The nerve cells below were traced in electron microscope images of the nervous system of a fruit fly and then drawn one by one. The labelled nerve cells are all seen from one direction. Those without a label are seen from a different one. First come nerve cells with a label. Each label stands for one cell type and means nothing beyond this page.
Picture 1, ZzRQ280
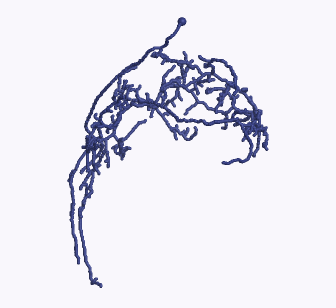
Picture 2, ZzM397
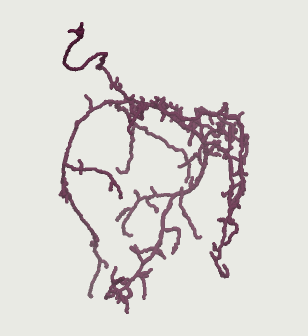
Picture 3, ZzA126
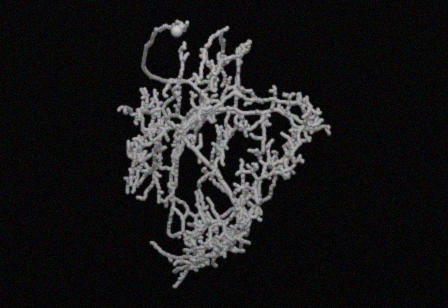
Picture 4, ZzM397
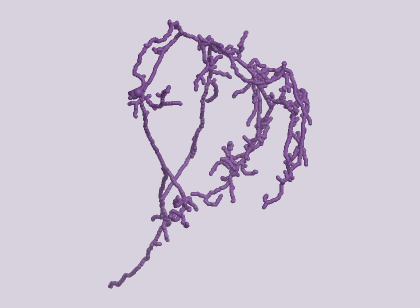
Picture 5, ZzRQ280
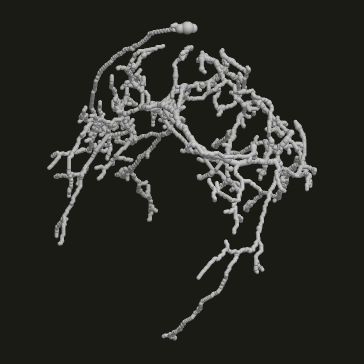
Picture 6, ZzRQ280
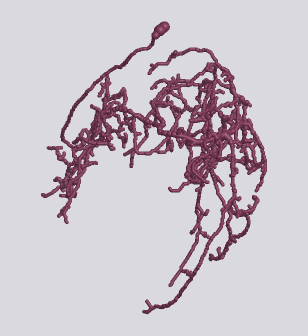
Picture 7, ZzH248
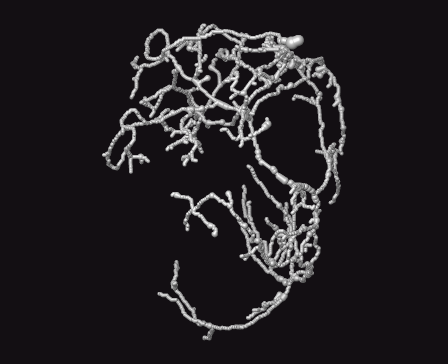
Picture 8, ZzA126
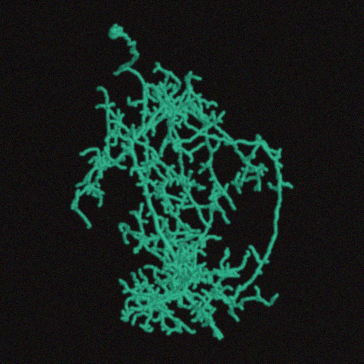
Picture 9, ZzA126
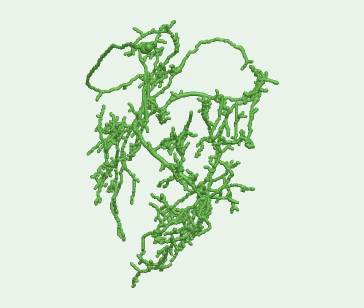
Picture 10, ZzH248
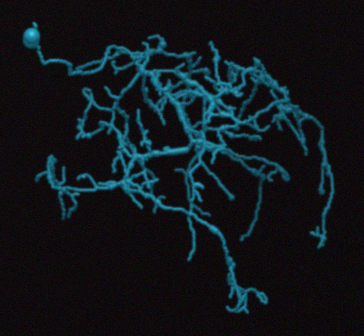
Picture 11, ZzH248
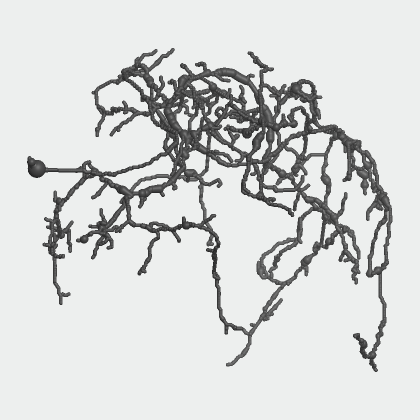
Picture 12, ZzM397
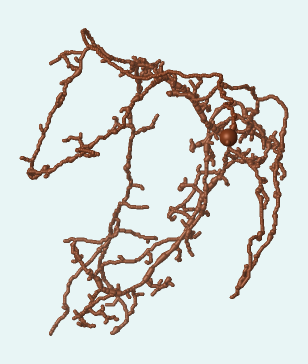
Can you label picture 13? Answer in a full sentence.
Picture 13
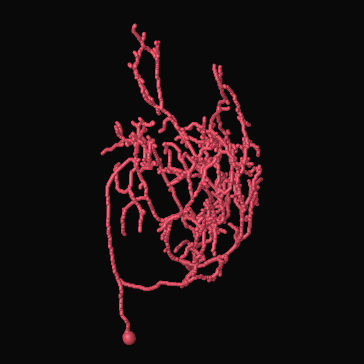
It belongs to ZzRQ280.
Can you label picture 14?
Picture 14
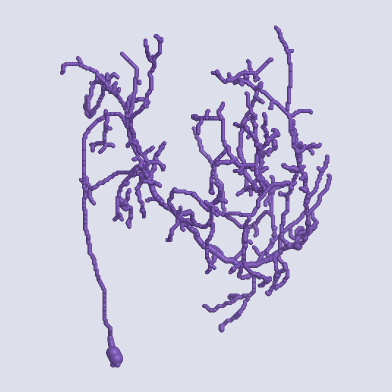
It belongs to ZzRQ280.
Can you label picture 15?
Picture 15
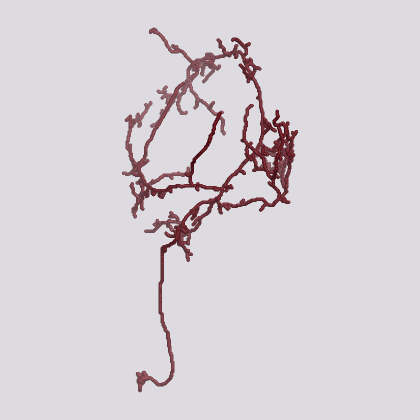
It belongs to ZzM397.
